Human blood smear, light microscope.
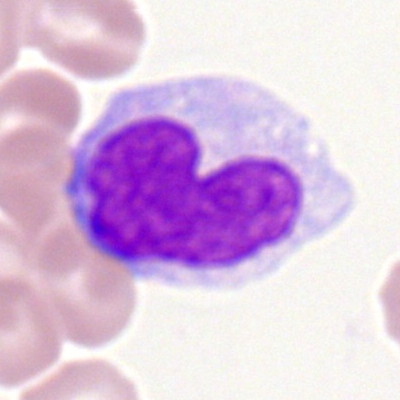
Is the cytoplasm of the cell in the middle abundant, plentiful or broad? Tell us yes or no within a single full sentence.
Yes, there is a wide area of cytoplasm around the nucleus.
